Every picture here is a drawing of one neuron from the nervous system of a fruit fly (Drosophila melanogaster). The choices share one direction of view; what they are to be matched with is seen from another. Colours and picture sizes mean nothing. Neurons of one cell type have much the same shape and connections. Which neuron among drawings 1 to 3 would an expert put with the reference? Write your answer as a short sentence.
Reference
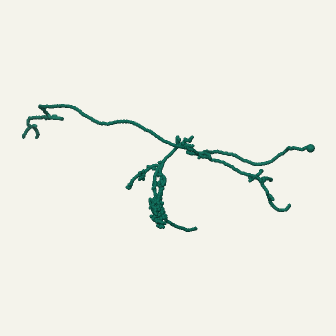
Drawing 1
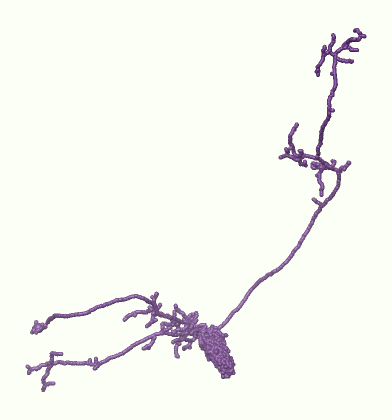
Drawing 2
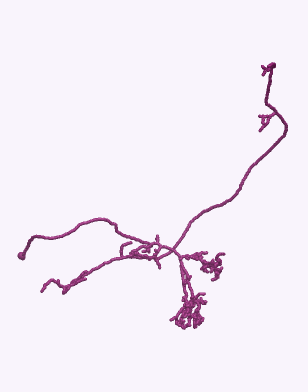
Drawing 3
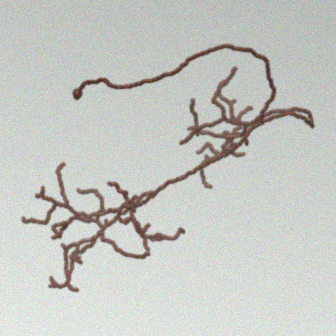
Drawing 2 shows a neuron of the same cell type.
